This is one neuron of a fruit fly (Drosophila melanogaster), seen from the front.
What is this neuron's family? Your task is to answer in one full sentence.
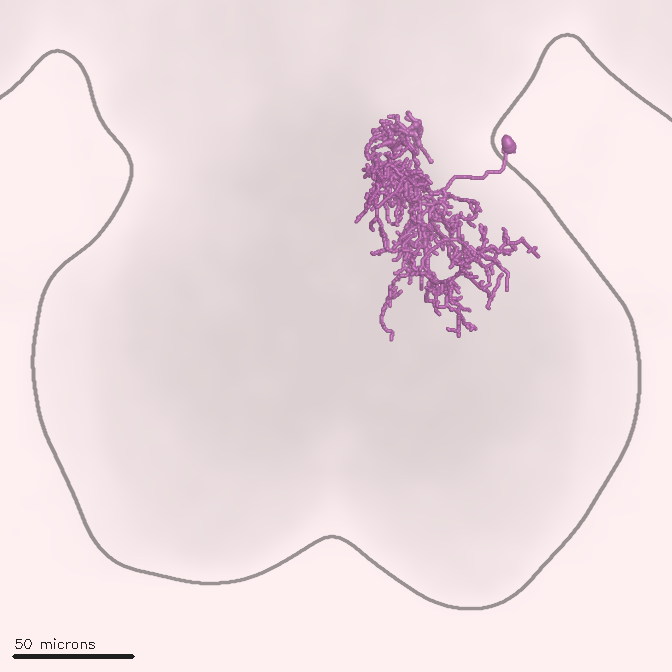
The family classification of the neuron is hemilineage 12A.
